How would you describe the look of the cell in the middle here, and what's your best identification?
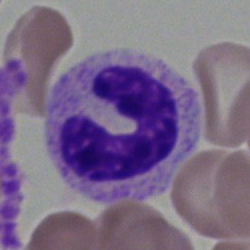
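Outline checked: round and smooth. Nucleus: bent into a C shape whose opening faces left, with no nucleoli to be seen. Cytoplasm: fine purple granules scattered through it. Conclusion: band neutrophil.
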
